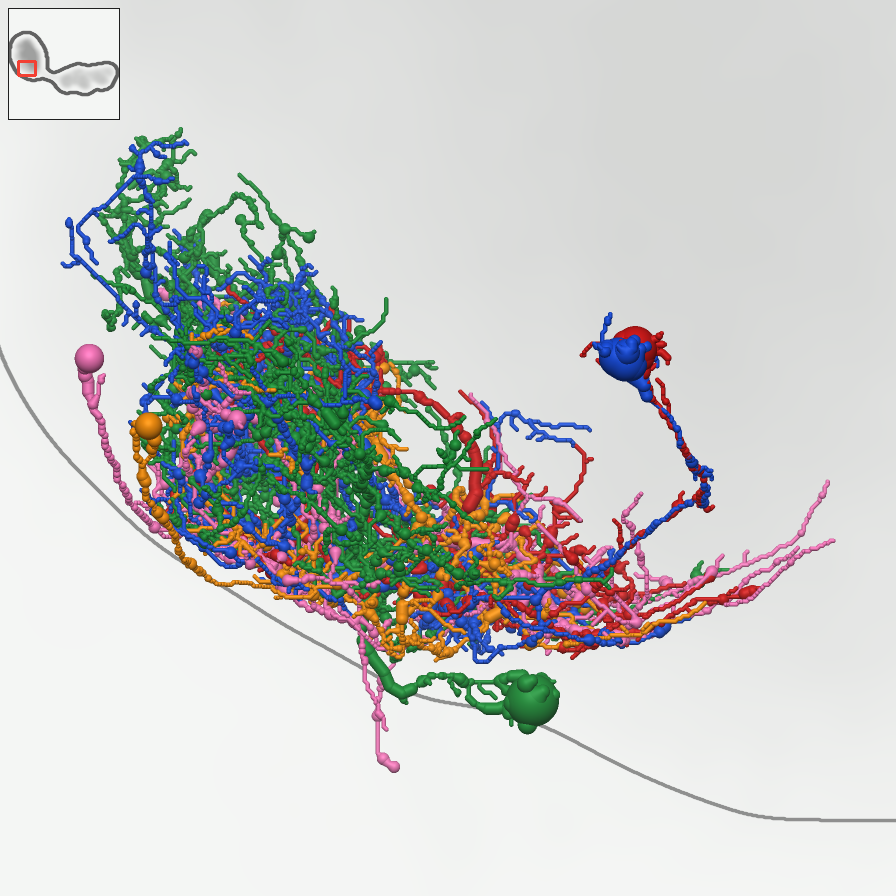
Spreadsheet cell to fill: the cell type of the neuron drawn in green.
GNG043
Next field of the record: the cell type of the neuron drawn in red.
GNG231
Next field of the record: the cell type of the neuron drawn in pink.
GNG188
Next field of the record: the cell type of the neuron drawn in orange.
GNG456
